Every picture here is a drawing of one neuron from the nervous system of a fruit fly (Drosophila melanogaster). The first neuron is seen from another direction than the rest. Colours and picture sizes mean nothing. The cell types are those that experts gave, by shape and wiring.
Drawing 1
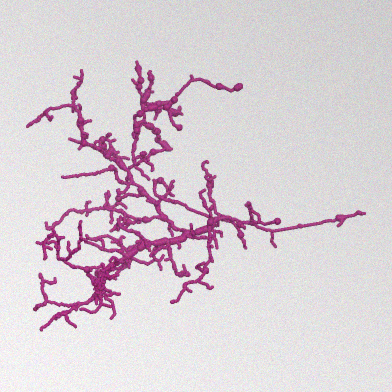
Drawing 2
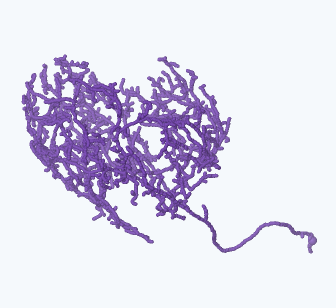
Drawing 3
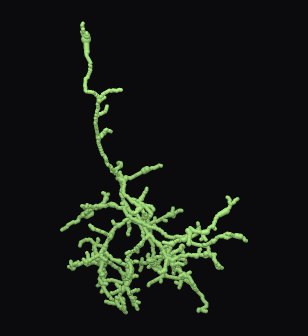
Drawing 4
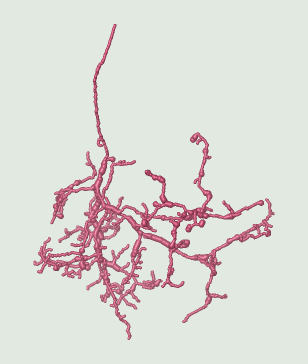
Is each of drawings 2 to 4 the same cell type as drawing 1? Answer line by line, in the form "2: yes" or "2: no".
2: no
3: yes
4: yes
